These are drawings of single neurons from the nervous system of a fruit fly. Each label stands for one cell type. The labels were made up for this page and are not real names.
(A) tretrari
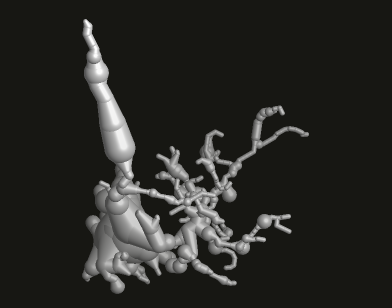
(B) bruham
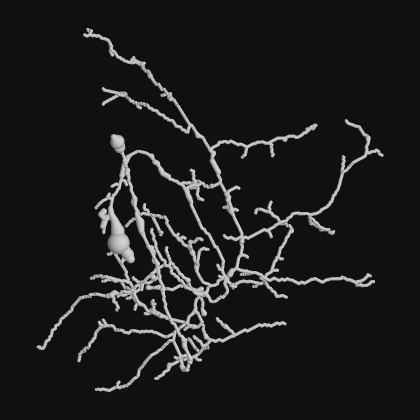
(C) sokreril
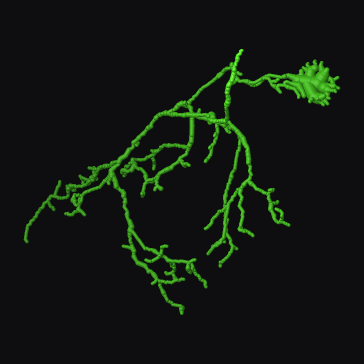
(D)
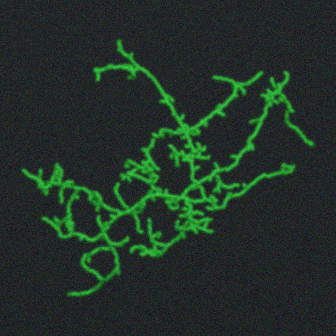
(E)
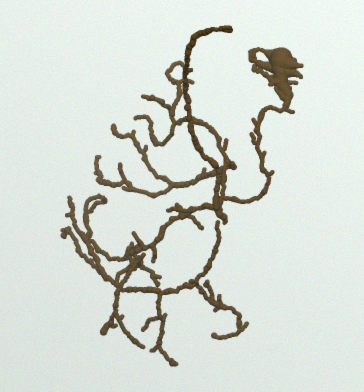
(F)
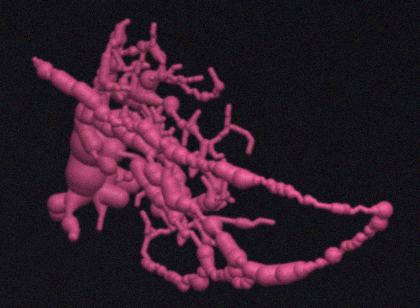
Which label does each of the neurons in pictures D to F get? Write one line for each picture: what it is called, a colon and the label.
D: bruham
E: sokreril
F: tretrari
